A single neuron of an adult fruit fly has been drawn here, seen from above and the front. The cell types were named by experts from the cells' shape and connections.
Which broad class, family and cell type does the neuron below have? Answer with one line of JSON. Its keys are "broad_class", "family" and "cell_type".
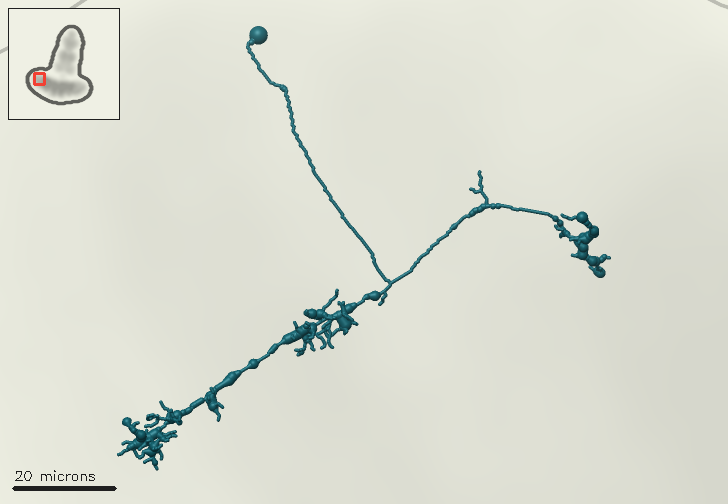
{"broad_class": "optic-lobe intrinsic neuron", "family": "T", "cell_type": "T2"}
